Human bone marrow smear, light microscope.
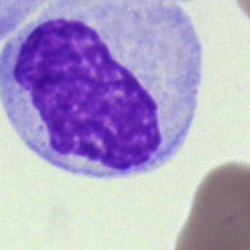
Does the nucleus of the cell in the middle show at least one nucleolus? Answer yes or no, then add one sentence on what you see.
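No. No distinct nucleolus is visible in the nucleus.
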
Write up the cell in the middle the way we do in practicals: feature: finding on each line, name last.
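Shape: nucleus elongated, running diagonally from upper left to lower right
Position: nucleus off-centre, shifted toward the left
Chromatin: dark purple, coarsely clumped, small paler gaps between clumps
Cytoplasm: no coarse granules
Name: monocyte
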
